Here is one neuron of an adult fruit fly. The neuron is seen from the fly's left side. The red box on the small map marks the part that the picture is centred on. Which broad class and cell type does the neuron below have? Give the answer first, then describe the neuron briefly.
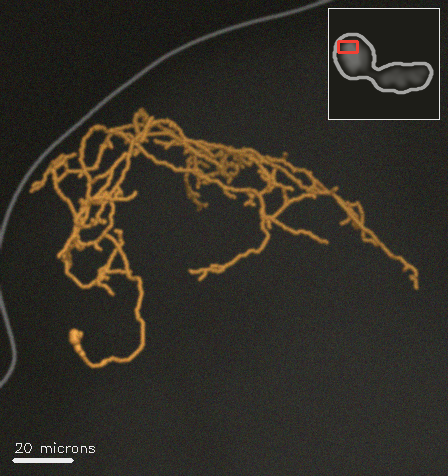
Its broad class is central-brain intrinsic neuron. Its cell type is SMP039. The cell body can be seen at the lower left of the picture. By the scale bar it is about 140 microns wide in this view. Dozens of branch ends can be seen.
